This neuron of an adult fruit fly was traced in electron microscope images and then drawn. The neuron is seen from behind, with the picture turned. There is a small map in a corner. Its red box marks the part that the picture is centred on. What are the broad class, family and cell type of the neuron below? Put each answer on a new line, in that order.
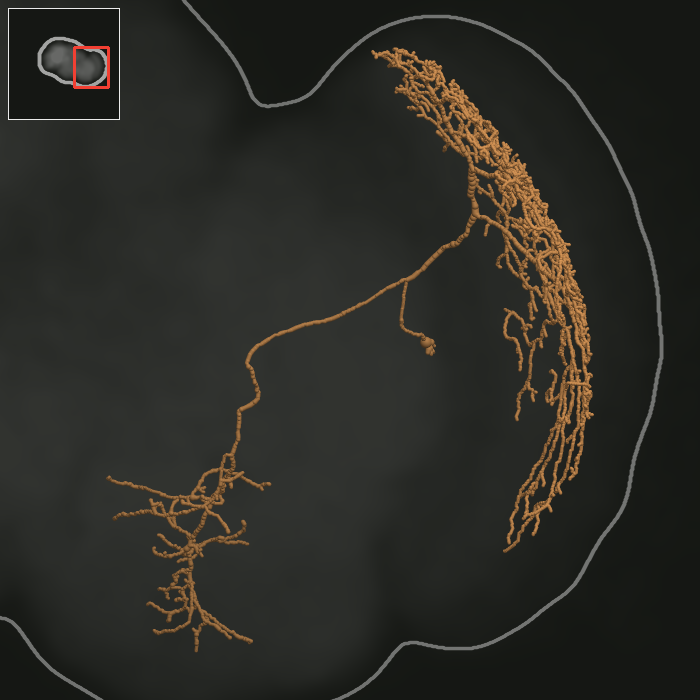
visual projection neuron
MeVP
MeVP36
